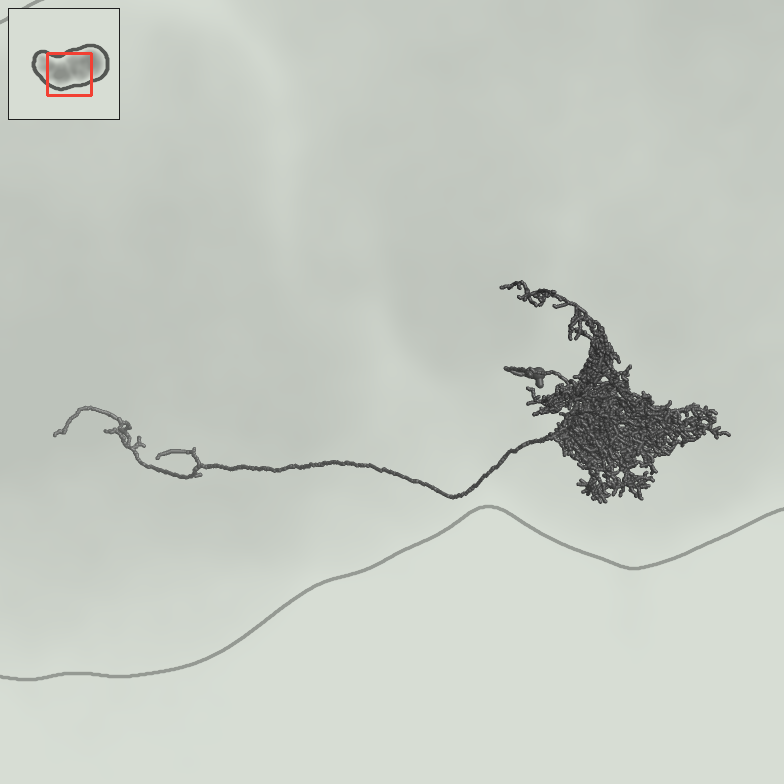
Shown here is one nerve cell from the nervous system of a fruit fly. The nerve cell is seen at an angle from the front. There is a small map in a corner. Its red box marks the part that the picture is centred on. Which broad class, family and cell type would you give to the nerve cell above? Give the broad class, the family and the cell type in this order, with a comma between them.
descending neuron, hemilineage LB23, DNg84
